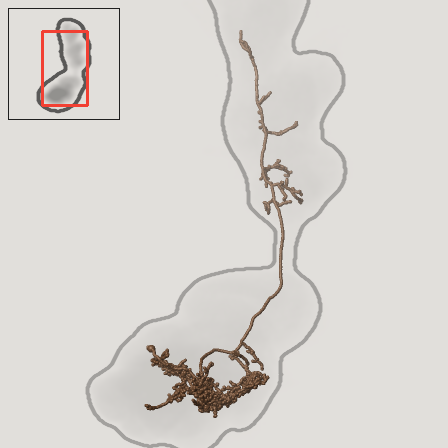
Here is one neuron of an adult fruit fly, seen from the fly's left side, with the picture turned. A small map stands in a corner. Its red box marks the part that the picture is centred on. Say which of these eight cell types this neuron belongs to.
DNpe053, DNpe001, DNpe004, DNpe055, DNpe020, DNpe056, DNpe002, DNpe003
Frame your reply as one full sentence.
This neuron has been assigned cell type DNpe002.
